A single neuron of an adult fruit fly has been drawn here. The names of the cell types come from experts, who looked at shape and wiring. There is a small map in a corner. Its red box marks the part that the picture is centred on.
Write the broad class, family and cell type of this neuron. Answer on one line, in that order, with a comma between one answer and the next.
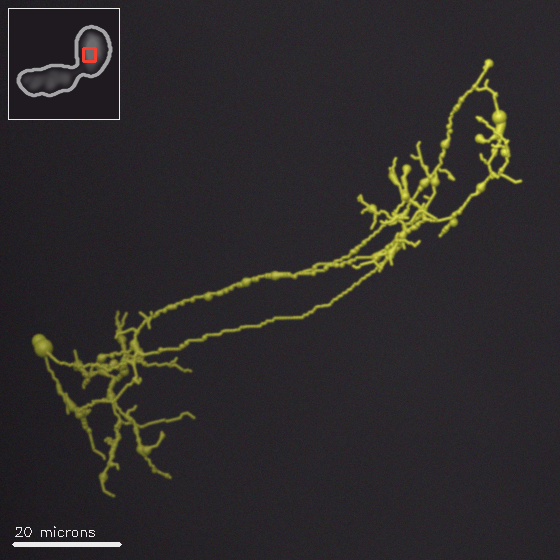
optic-lobe intrinsic neuron, Y, Y14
